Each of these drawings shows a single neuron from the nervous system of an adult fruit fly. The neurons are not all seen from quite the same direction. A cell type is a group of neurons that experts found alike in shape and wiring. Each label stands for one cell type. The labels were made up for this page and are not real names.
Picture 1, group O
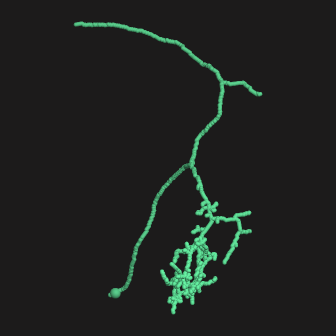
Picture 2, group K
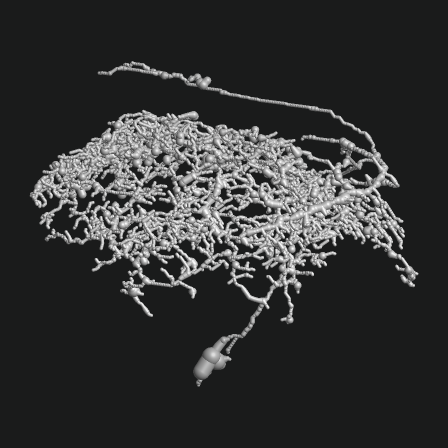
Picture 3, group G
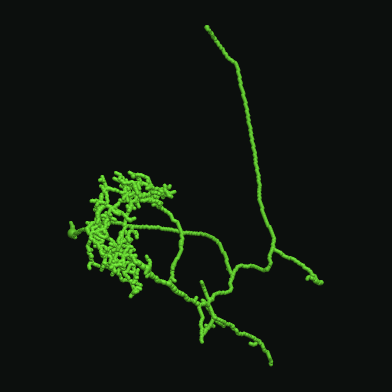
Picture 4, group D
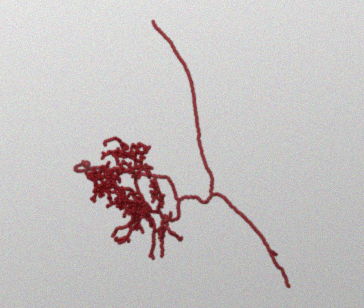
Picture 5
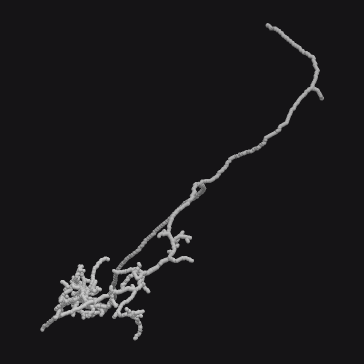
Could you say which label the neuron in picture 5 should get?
group O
